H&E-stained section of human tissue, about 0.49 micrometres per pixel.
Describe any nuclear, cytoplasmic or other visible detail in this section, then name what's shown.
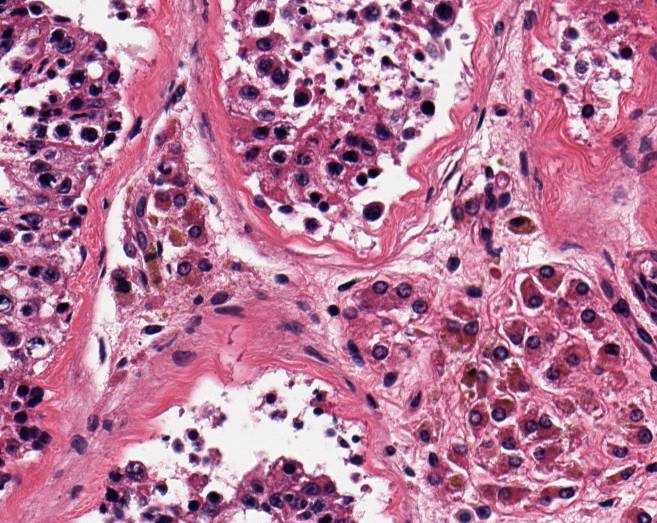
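At the lower right, clusters of polygonal cells with abundant eosinophilic cytoplasm fill the interstitium. These polygonal interstitial cells have round, centrally placed nuclei with a visible nucleolus. Some interstitial cells, at lower right and centre left, carry golden-brown granular pigment in their cytoplasm. Elongated dark spindle-shaped nuclei run through the pale loose central stroma. Testis is the section shown.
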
